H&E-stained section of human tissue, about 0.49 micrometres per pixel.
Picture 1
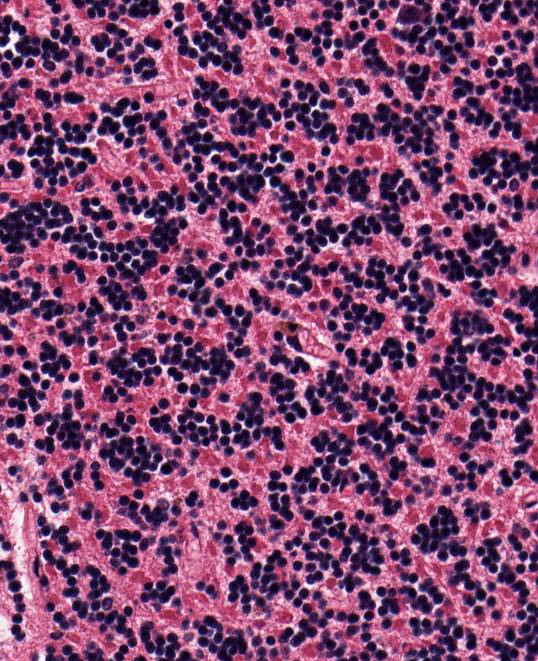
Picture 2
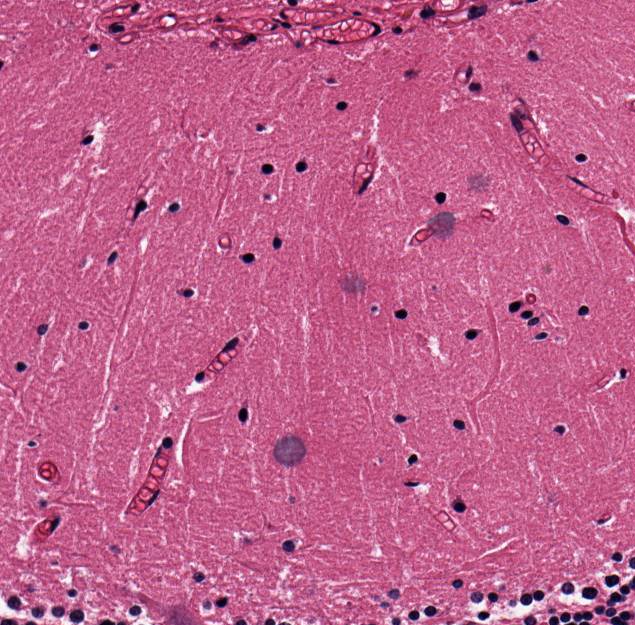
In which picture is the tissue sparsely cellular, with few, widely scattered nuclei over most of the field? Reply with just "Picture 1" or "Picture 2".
Picture 2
